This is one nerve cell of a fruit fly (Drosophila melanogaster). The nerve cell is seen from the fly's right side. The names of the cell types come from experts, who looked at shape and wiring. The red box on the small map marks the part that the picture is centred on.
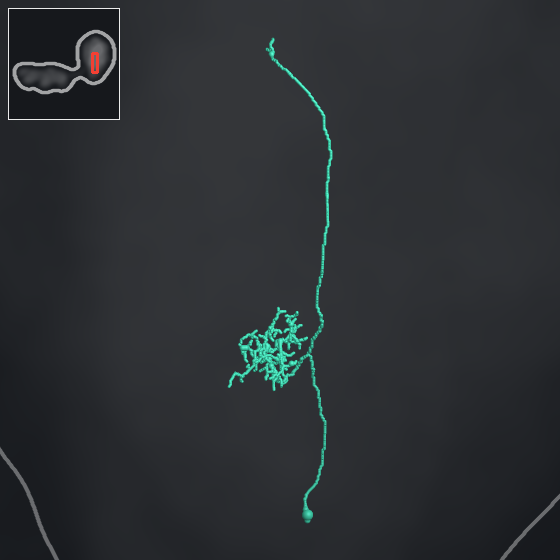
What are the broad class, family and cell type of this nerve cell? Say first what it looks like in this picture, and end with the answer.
The cell body can be seen at the bottom of the picture. As drawn here it is more than twice as tall as it is wide. It is a visual projection neuron. Its family is LoVP. It is of cell type LoVP13.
